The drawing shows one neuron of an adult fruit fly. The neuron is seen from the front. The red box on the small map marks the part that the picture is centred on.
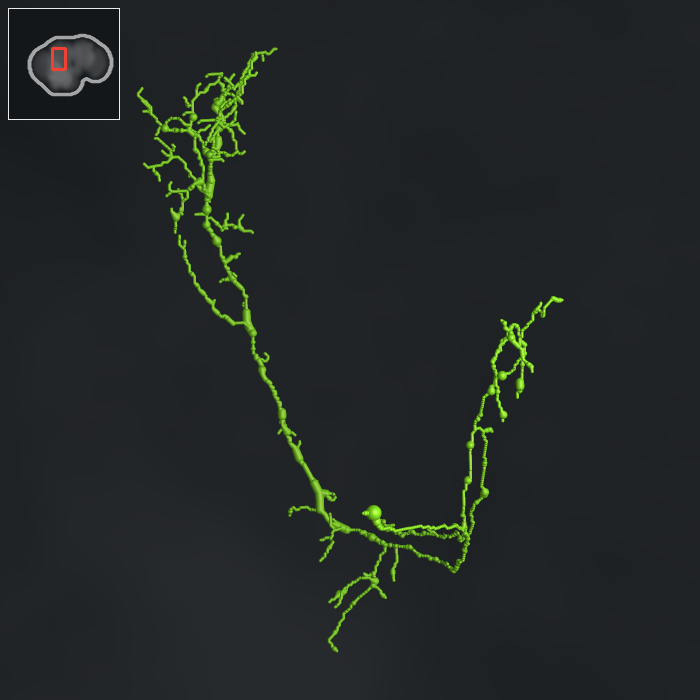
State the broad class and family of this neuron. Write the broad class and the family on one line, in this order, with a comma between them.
central-brain intrinsic neuron, hemilineage LALa1_posterior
